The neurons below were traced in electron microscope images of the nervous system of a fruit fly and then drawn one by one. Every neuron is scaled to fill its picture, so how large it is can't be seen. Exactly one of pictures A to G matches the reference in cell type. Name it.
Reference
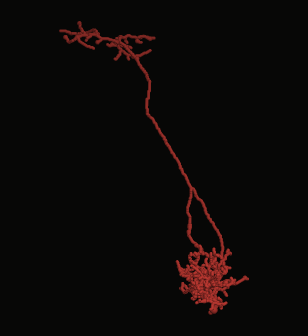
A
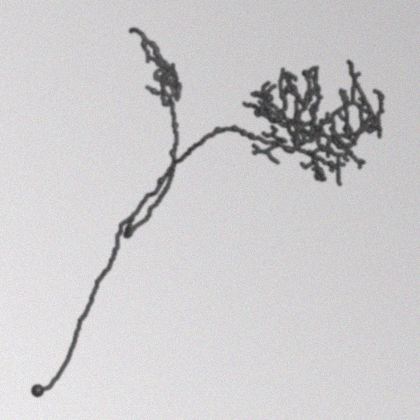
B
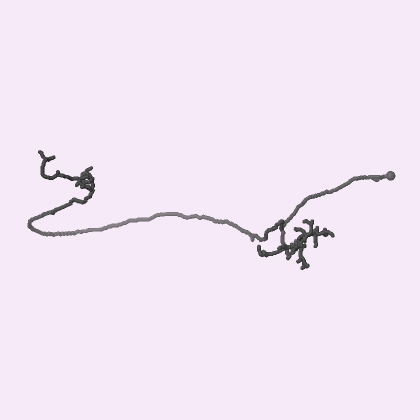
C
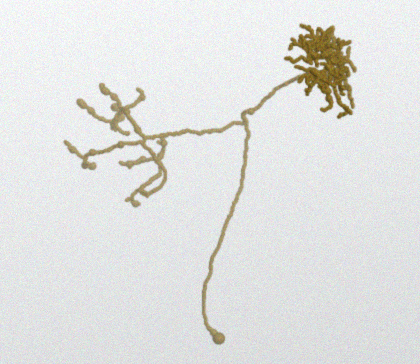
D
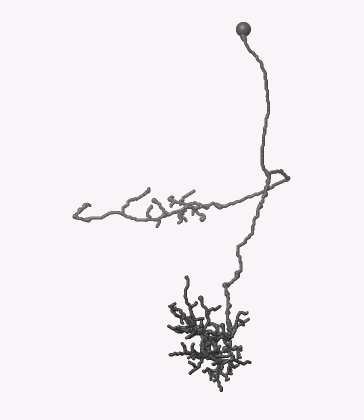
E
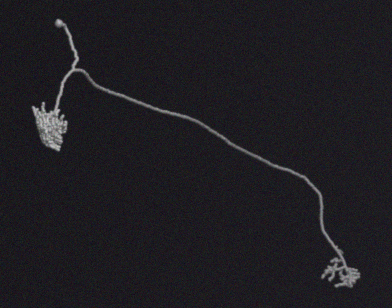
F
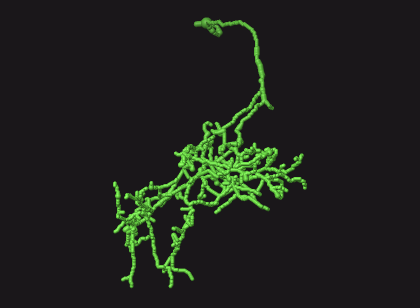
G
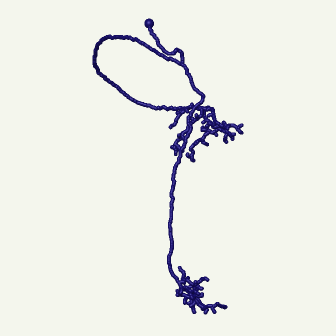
Picture A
